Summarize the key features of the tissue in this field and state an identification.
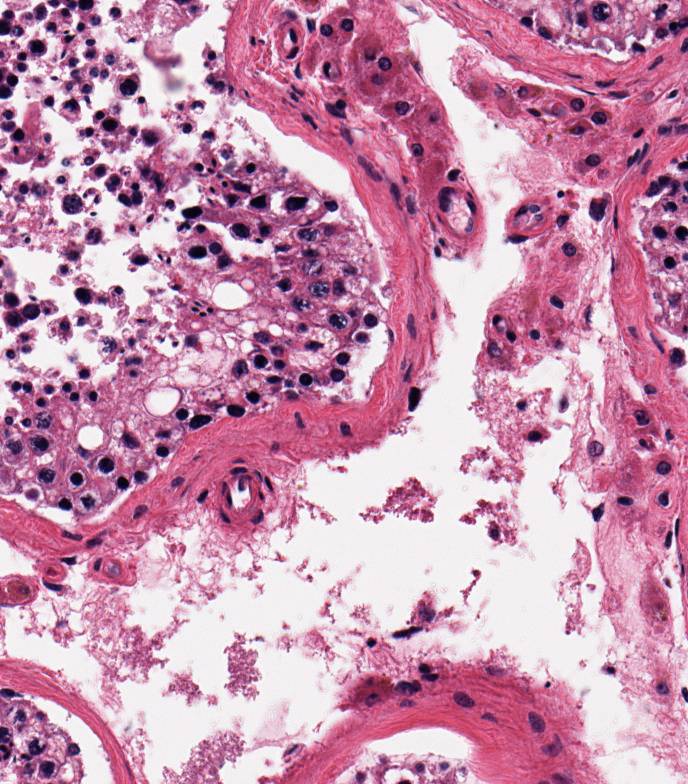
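You're looking at parts of several rounded tubular units, the largest at upper left, others cut at the right edge and along the bottom. Each is bounded by a thick band of wavy pink fibrous tissue holding flattened, elongated nuclei. The upper-left one is crowded with round cells with dark round nuclei, and toward the upper left corner many lie loose and detached in the lumen. It's testis.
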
